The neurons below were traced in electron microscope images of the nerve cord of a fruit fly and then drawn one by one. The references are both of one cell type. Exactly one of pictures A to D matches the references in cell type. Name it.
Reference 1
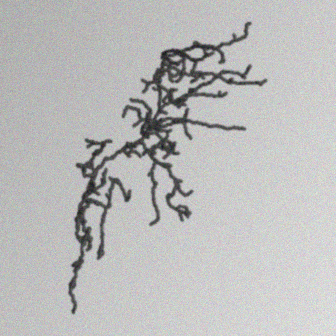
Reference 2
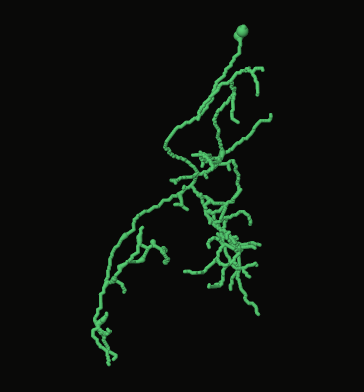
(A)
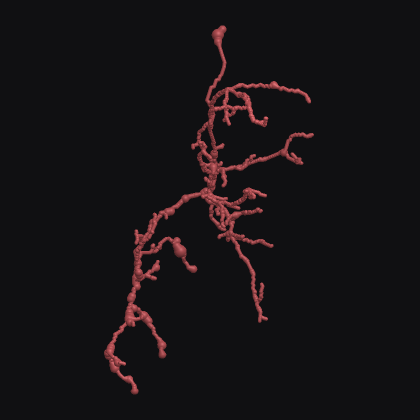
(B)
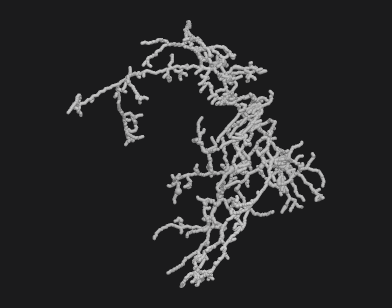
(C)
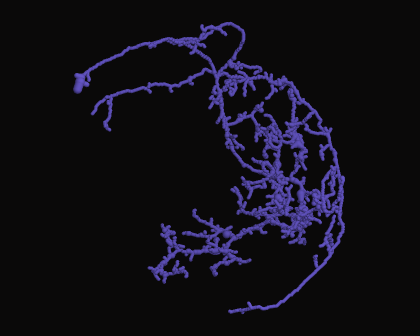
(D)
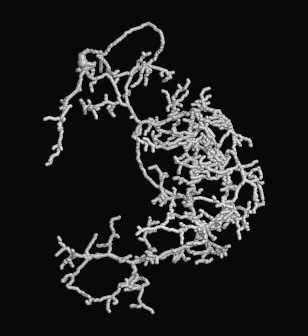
Picture A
